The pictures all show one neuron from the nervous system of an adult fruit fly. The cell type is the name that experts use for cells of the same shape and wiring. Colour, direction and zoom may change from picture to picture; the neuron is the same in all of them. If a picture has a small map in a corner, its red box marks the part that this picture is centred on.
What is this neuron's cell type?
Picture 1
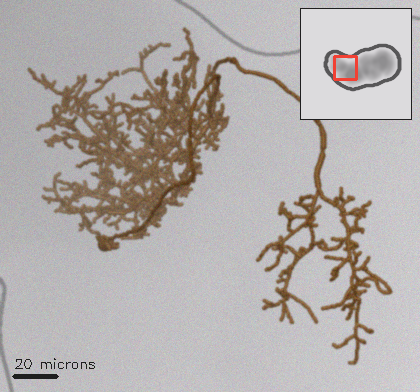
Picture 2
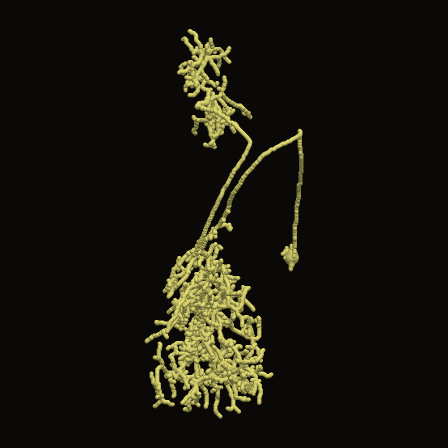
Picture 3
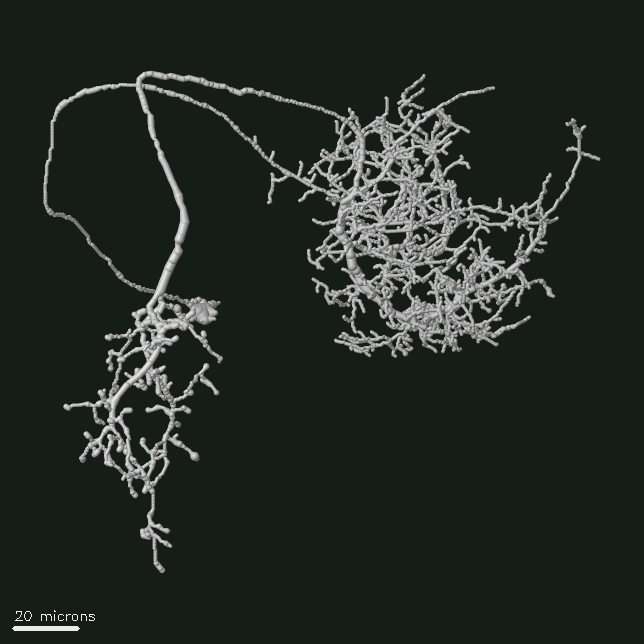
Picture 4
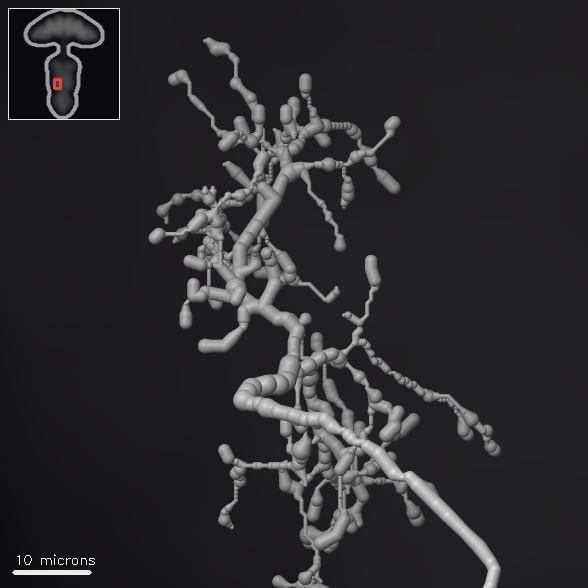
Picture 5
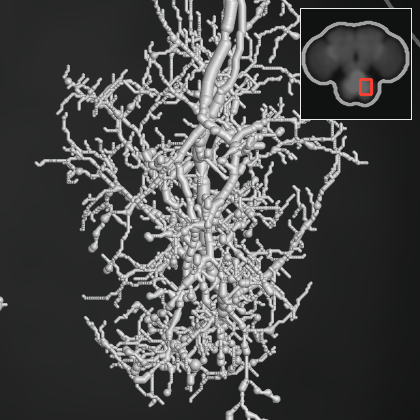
IN02A003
